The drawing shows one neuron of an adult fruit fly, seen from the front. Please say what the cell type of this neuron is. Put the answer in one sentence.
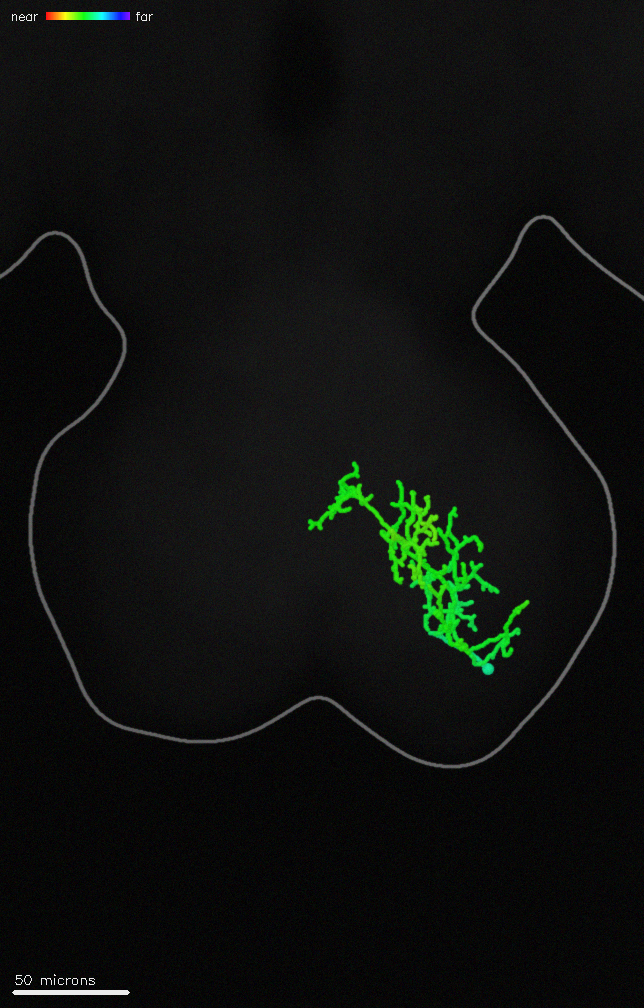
The cell type is IN20A.22A036.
